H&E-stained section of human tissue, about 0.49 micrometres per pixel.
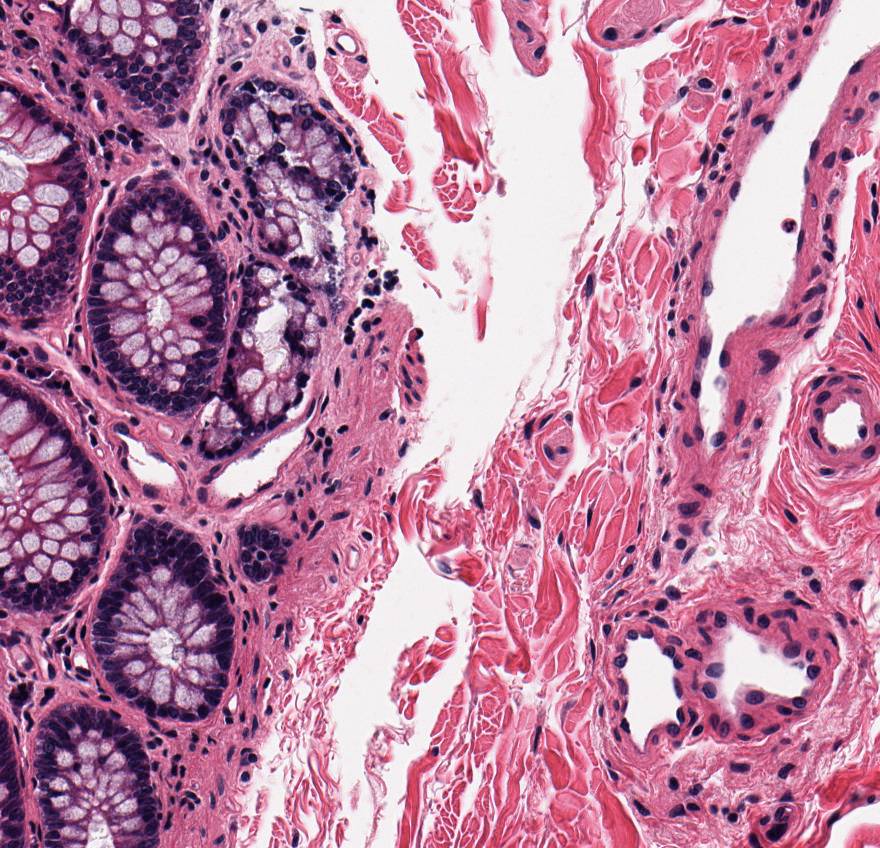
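Transverse colon. Closely packed glands, I see, fill the left third; pink fibrous and muscular tissue fills the right two-thirds. Cut across, the glands look like round rings, each around a small central lumen. Goblet cells crowd their epithelium, their mucin vacuoles pale and clear, while the dark nuclei line up along each gland's outer, basal rim.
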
